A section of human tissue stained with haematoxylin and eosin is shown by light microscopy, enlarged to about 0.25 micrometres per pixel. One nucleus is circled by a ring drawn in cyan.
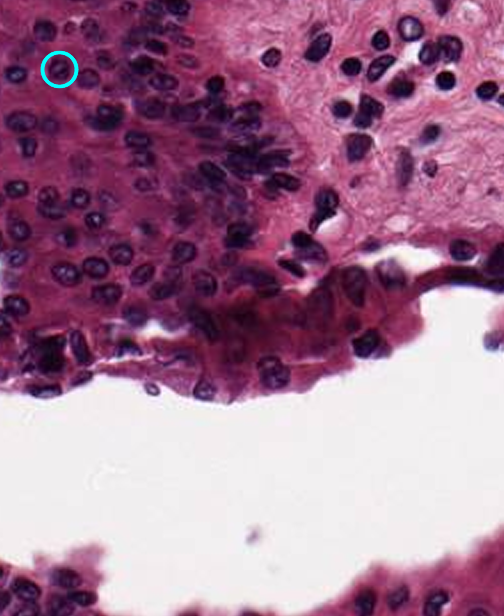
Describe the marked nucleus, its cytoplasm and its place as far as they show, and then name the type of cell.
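The nucleus is round to slightly oval with a smooth outline, and about the same size as the nuclei around it. The nucleus stains dark purple, similar in darkness to its neighbours. The cytoplasm is pink, and its borders with neighbouring cells are hard to make out, so it blends into a continuous pink sheet. This is a squamous epithelial cell.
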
